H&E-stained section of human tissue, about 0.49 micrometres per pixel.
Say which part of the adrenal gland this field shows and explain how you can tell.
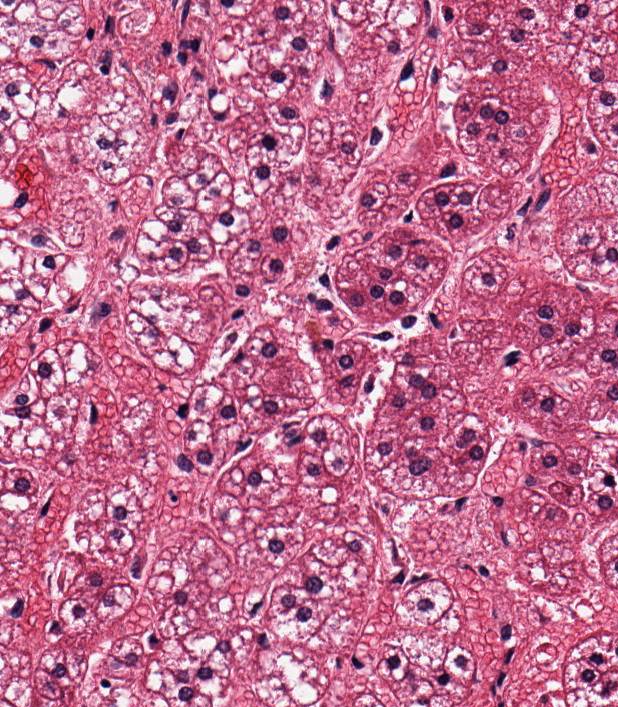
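Zona fasciculata is shown. Many cells, mostly left and lower, have pale cytoplasm filled with small clear vacuoles.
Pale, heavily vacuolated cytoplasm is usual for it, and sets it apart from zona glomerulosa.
Others, chiefly central and upper right, have denser pink granular cytoplasm with few vacuoles. Rounded nests lie between delicate partitions bearing flattened, elongated dark nuclei like capillary lining cells.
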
